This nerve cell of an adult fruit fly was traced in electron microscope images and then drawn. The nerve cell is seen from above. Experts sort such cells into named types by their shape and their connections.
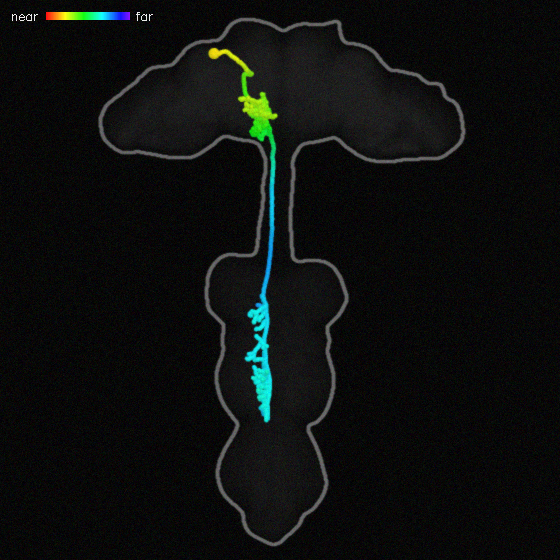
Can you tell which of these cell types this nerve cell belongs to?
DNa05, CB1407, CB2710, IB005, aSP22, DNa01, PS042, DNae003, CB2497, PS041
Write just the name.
DNa05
